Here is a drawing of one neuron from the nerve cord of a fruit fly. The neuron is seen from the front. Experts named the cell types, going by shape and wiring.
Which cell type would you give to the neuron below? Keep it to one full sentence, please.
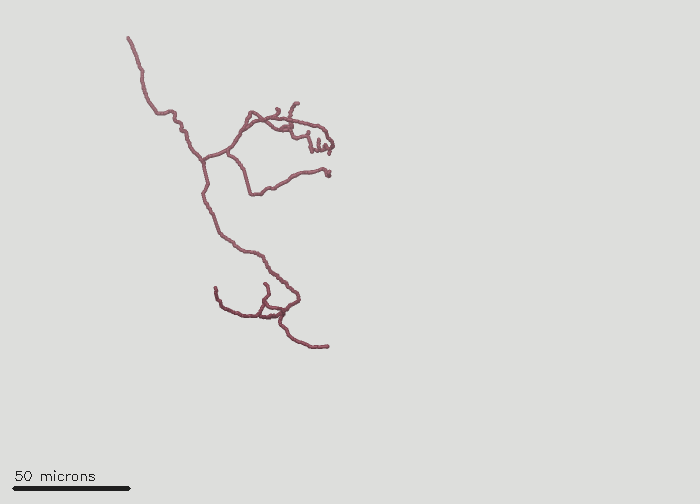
This neuron is of the type SNpp21.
